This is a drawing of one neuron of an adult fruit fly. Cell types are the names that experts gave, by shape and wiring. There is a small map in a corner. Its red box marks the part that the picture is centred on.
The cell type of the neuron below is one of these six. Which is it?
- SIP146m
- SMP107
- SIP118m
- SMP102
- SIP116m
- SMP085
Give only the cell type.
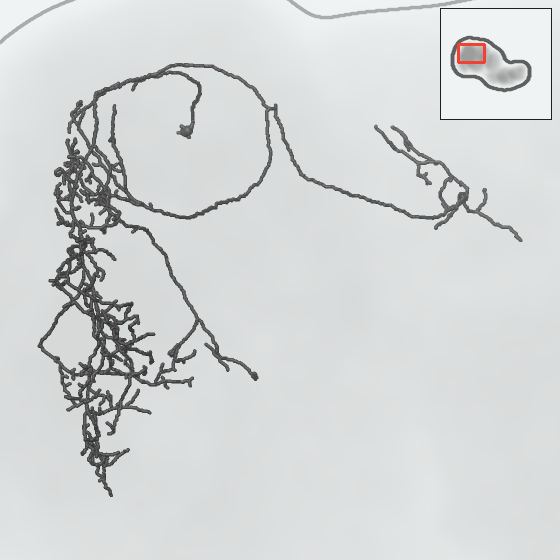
SIP116m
